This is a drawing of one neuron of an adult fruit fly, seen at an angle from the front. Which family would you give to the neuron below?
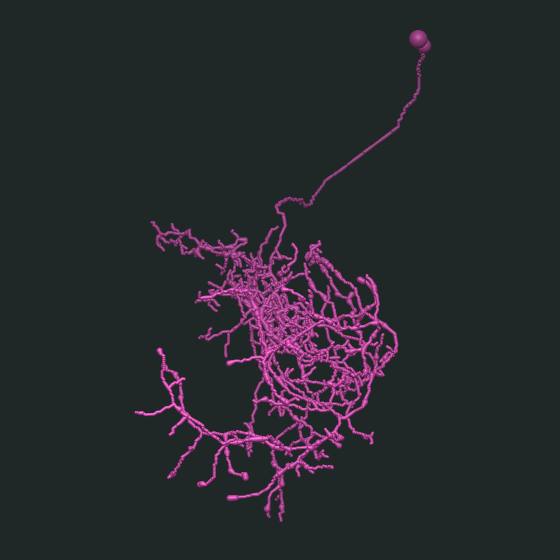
hemilineage VLPp&l1_anterior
